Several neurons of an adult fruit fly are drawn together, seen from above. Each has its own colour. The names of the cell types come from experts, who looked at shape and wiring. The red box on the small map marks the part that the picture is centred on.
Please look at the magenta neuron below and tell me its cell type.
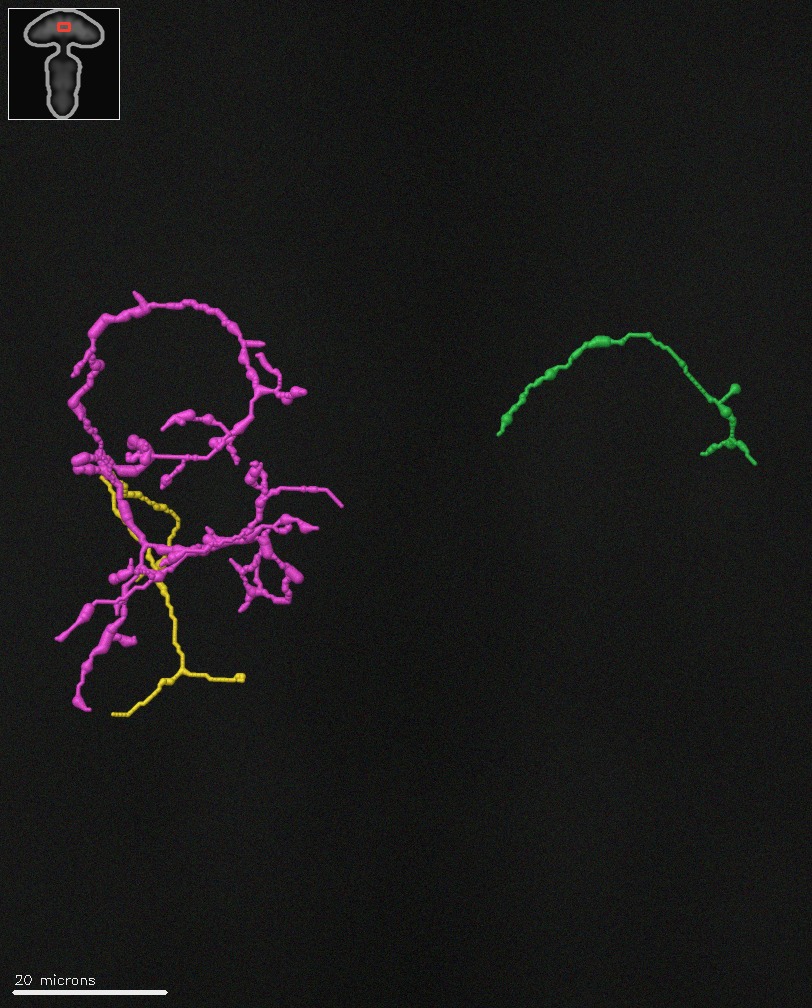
BM_Taste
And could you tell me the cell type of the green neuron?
BM_Hau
